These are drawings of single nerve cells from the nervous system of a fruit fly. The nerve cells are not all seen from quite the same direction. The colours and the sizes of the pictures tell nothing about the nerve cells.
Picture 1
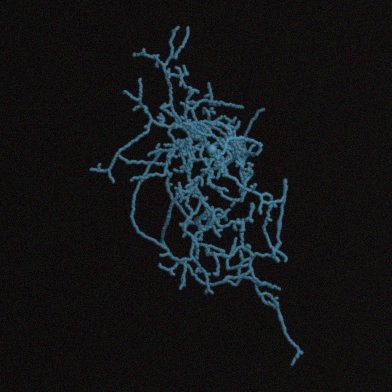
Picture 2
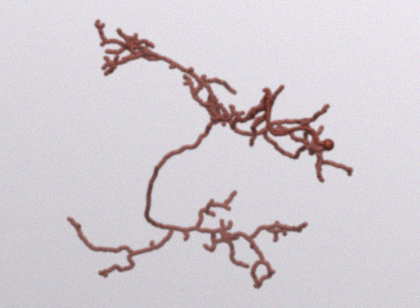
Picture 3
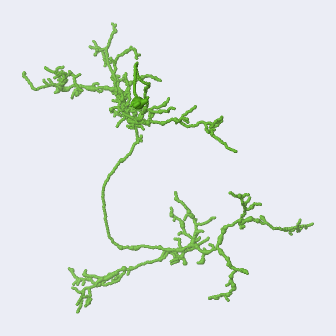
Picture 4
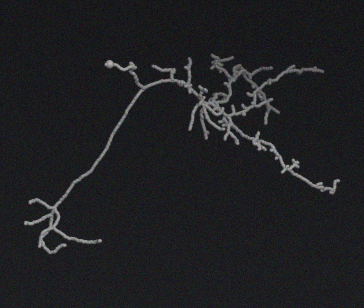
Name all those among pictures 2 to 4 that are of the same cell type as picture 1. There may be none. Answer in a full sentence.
None of them is of the same cell type.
